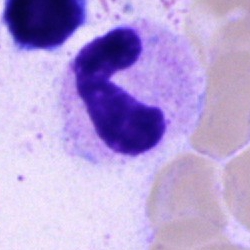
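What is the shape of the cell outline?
Roughly round and smooth.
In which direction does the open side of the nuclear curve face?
To the right.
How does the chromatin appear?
Dark purple and densely condensed.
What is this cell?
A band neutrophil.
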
